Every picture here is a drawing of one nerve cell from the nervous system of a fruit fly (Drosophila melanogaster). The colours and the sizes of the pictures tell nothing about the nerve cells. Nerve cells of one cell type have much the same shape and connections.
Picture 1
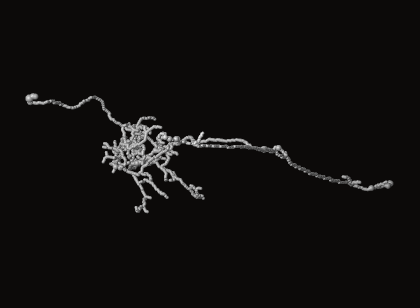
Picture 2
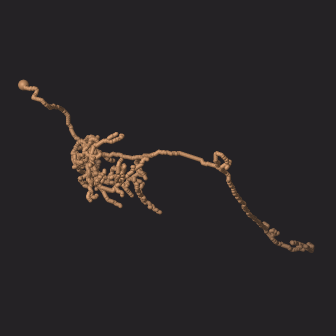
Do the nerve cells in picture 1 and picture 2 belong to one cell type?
yes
